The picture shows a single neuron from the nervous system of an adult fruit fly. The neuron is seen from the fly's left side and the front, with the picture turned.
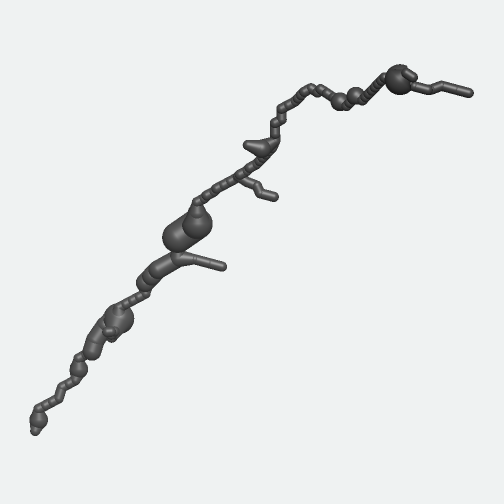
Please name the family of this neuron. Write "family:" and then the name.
family: class mechanosensory tactile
